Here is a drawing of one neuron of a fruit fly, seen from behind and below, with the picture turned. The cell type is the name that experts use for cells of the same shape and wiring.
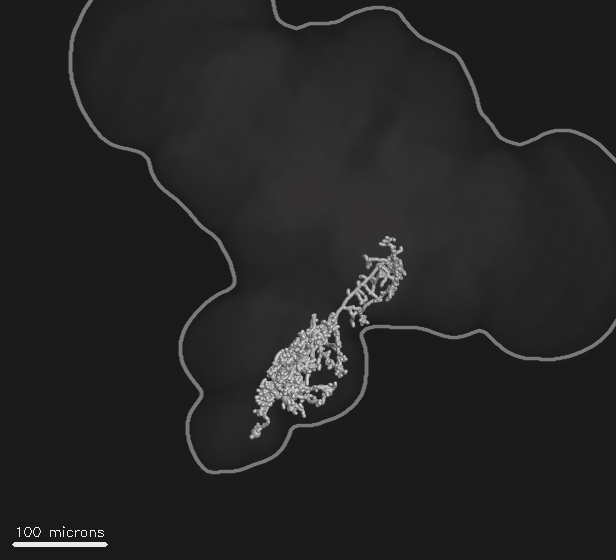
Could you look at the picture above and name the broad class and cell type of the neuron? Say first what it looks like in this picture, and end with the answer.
The cell body is at the bottom of the picture. By the scale bar it is about 200 microns tall in this view. This is a nerve-cord intrinsic neuron. It is of cell type INXXX038.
